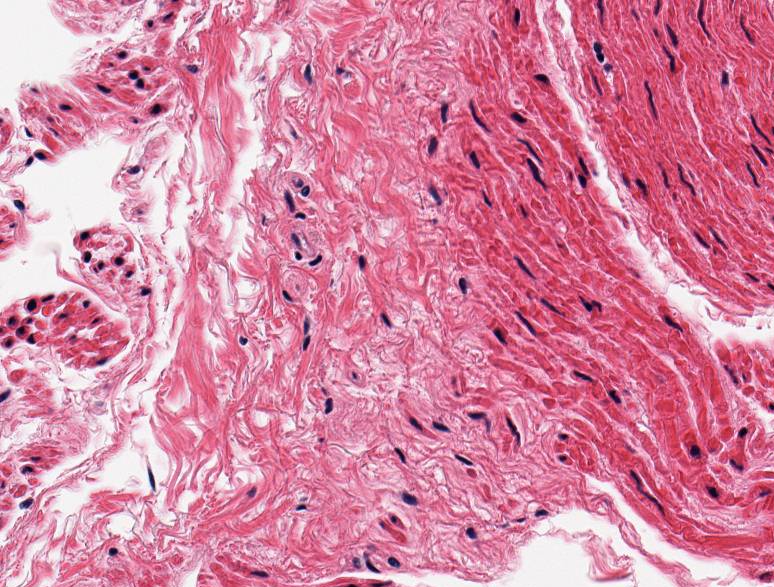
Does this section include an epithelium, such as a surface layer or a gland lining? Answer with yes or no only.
No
